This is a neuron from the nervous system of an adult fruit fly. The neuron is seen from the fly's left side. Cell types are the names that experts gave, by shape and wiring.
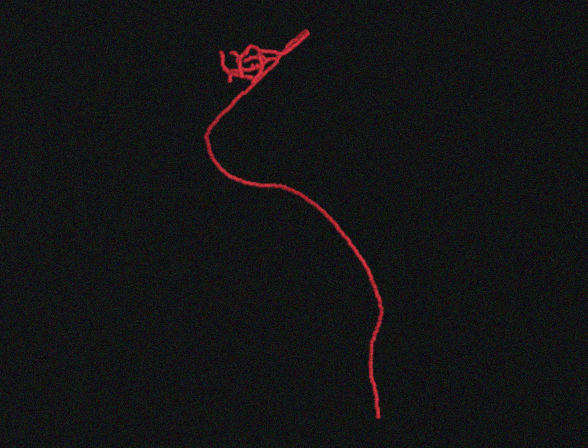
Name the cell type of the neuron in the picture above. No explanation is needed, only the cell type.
ORN_VM7d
